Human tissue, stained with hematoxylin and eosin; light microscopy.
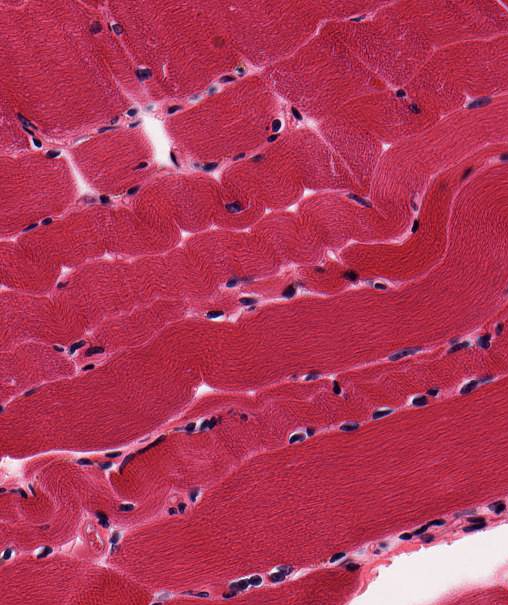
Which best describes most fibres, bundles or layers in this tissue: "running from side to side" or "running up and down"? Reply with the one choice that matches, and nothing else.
Running from side to side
